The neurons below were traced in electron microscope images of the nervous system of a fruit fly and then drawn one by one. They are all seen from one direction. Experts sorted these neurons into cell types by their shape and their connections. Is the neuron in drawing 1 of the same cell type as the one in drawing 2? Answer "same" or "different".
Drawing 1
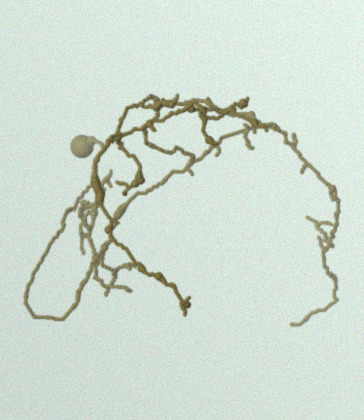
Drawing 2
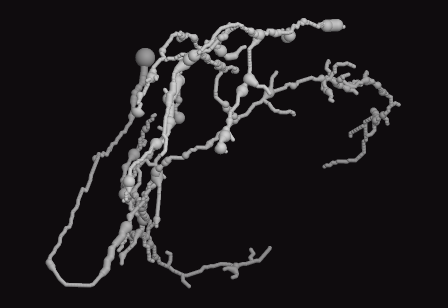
same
